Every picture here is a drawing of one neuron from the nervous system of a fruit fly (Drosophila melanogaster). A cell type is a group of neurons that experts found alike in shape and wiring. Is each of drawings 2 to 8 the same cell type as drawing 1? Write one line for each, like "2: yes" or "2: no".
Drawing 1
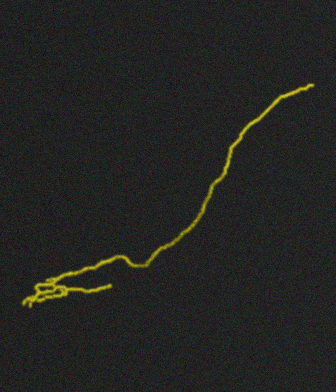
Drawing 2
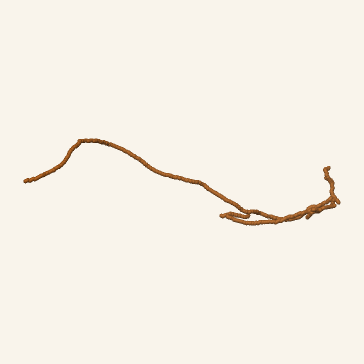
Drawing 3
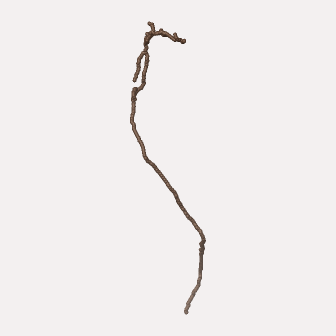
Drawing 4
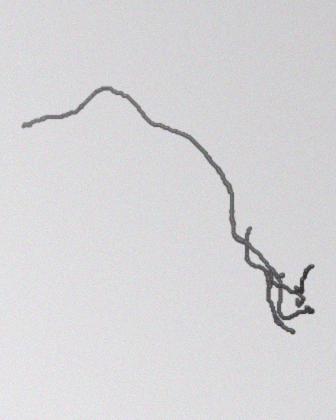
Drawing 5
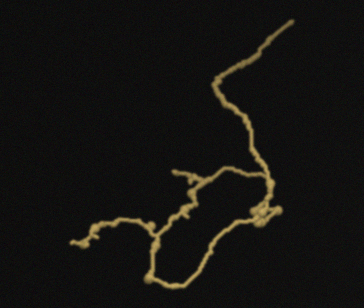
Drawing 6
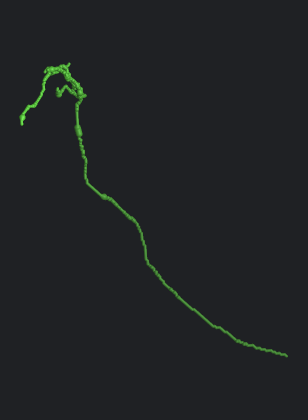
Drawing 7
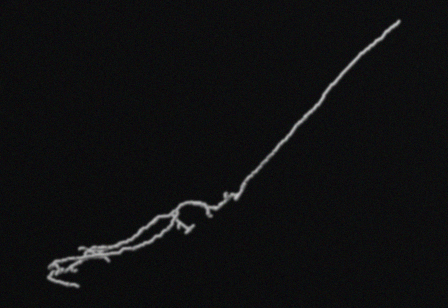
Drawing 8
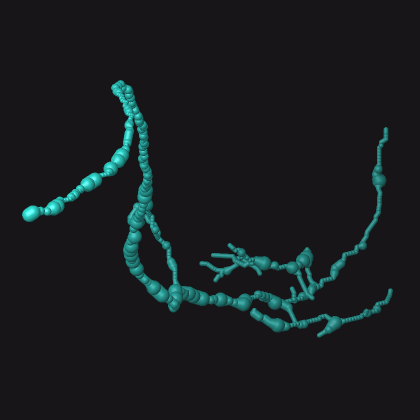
2: yes
3: yes
4: yes
5: no
6: no
7: no
8: yes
